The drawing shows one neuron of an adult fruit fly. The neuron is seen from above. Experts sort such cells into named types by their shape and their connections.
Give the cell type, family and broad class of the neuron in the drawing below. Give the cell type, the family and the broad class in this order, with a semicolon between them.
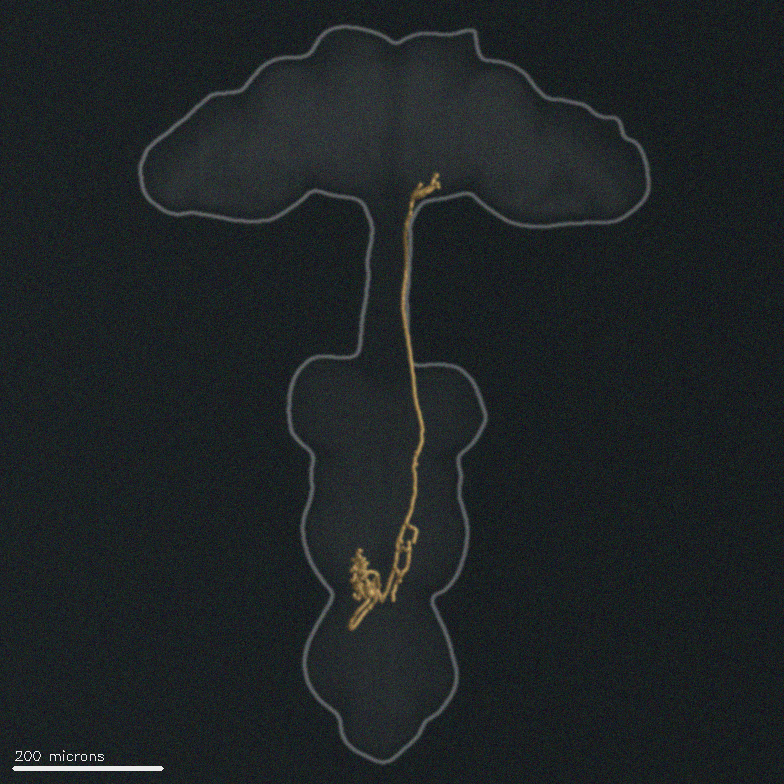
AN19B060; hemilineage 19B; ascending neuron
